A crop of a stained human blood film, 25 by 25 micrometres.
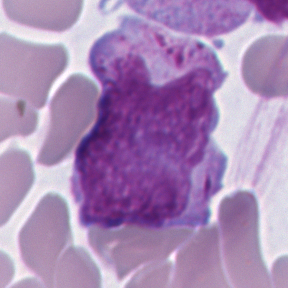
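Atypical promyelocyte, stained peripheral blood smear. Nucleus fills most of the cell, with a deep notch in its upper edge. Cytoplasm pale greyish blue. A few small dark purple dots above the nucleus.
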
